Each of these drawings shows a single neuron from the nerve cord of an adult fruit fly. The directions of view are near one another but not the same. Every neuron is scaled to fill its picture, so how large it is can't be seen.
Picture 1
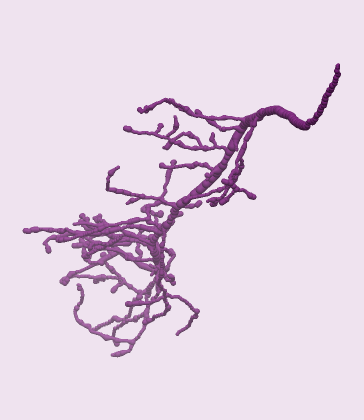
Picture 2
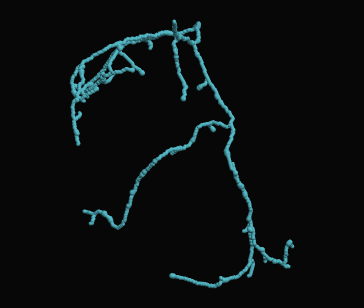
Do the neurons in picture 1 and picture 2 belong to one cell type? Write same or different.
different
